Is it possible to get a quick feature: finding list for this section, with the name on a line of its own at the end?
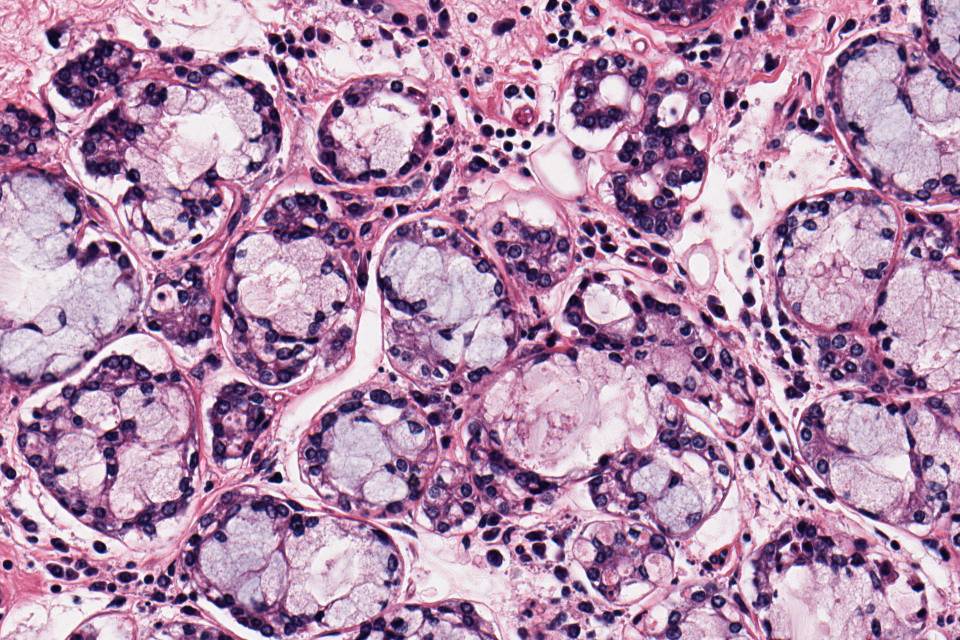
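Acini: most cells pale grey-blue, foamy, mucous
Mucous nuclei: dark, flattened against the cell bases at each acinus's outer edge
Darker cells: small groups, purple cytoplasm, round nuclei, at outer edges of several mucous acini
Stroma: scattered small cells with round dark nuclei, most near top centre
Name: minor salivary gland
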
